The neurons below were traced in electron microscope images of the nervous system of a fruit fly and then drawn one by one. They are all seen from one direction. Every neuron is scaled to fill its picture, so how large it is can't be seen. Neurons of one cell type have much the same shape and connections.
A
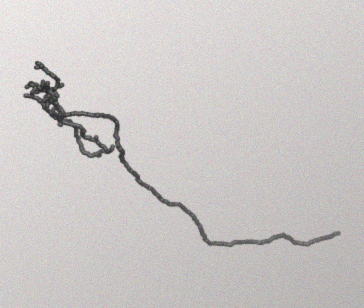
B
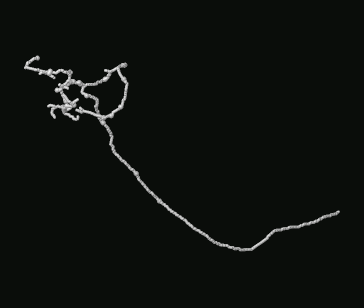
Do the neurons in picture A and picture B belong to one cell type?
yes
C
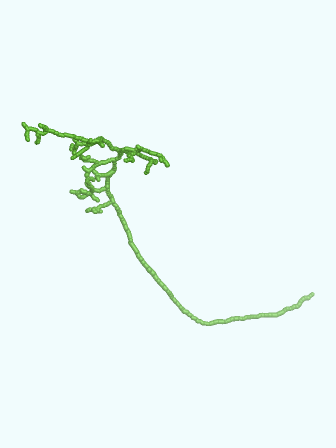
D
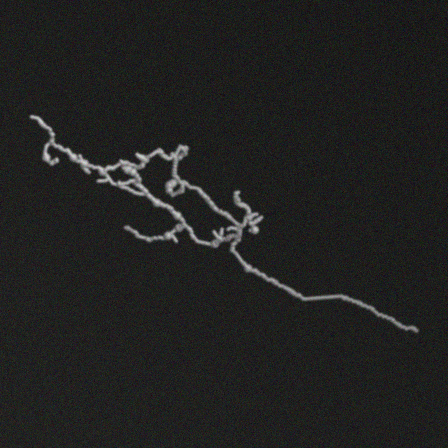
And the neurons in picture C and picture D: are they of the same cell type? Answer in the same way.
no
